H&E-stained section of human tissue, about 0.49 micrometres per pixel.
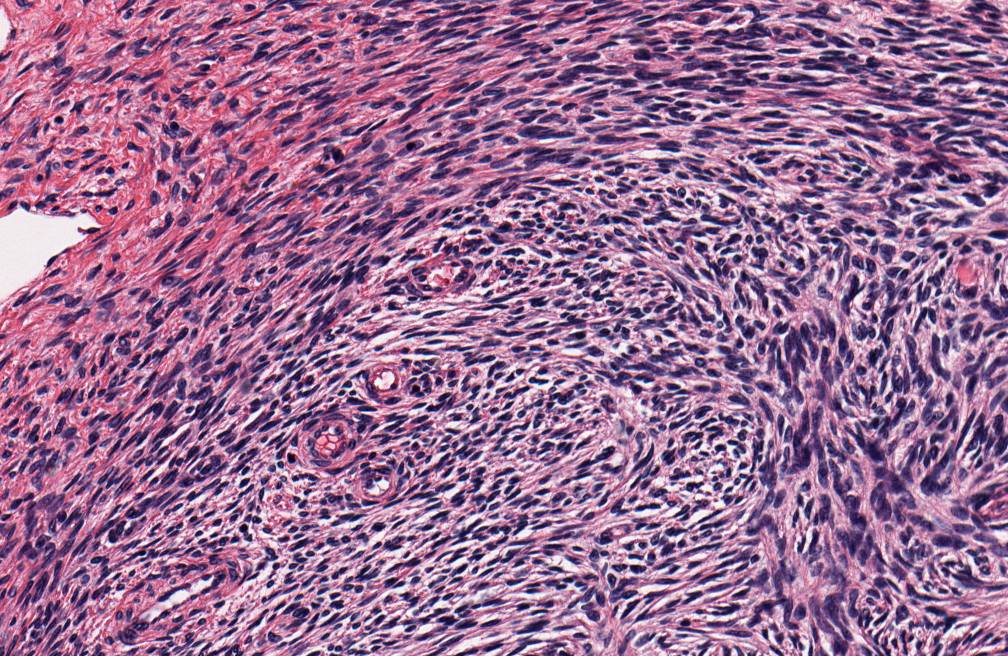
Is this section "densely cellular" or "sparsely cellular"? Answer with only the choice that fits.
Densely cellular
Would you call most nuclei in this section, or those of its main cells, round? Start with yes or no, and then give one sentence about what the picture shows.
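No. The nuclei are elongated and darkly stained.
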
